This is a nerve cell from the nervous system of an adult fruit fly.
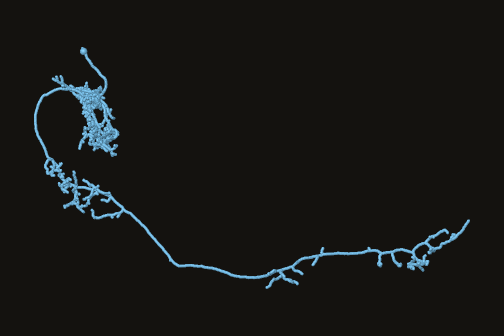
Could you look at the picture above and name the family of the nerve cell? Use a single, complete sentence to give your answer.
The nerve cell has the family hemilineage SMPpm1.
